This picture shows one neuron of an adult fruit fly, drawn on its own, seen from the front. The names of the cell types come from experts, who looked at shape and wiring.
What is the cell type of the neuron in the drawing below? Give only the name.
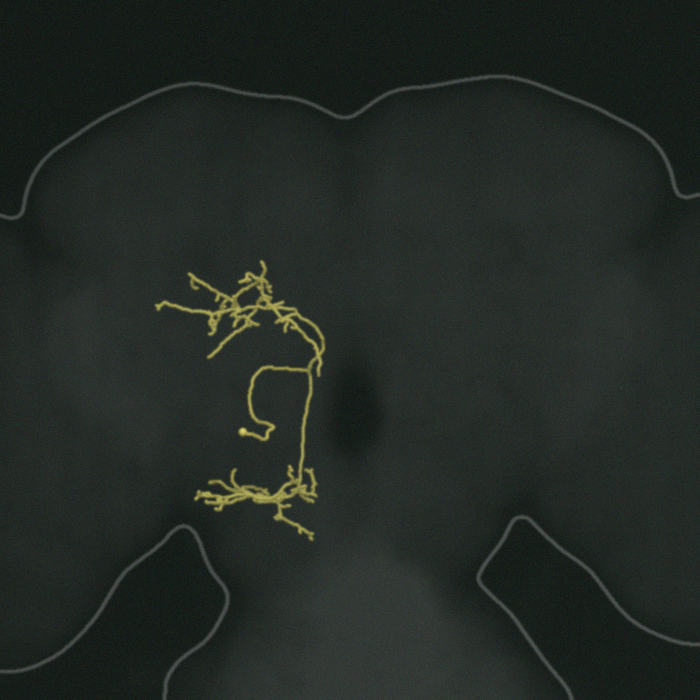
SAD200m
